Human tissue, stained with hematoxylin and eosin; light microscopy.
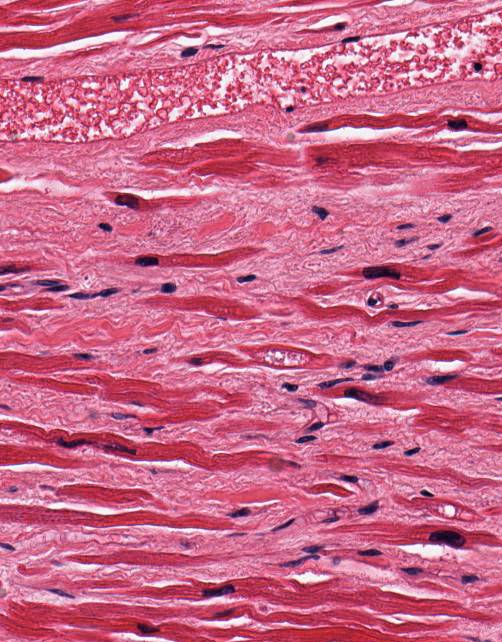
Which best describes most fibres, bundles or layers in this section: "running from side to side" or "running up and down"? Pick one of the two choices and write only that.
Running from side to side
